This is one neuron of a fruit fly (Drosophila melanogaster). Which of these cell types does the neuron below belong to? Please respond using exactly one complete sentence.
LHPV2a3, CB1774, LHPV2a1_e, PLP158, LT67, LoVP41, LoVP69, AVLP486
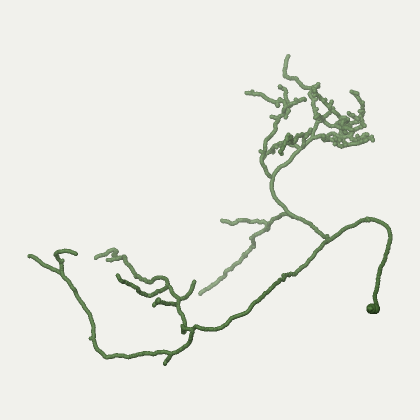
Classified by cell type, this neuron is PLP158.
